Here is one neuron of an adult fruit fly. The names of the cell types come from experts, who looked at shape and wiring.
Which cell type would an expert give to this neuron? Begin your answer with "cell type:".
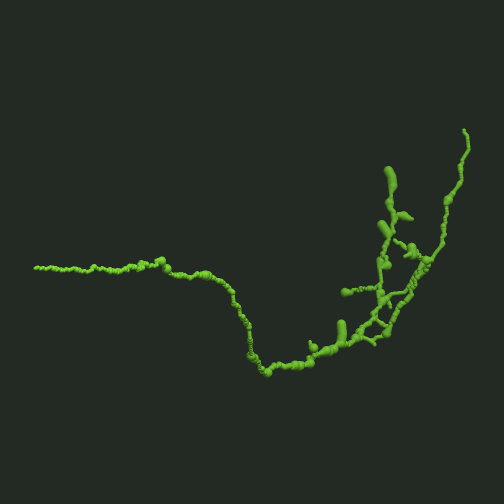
cell type: JO-EV3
